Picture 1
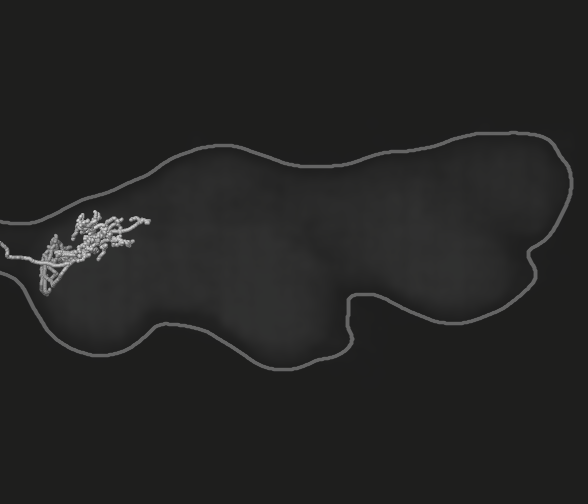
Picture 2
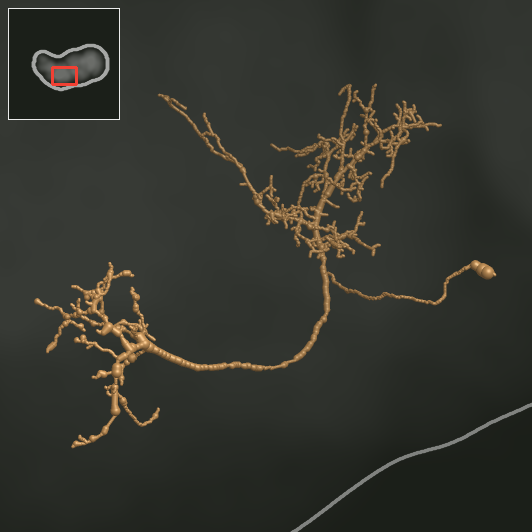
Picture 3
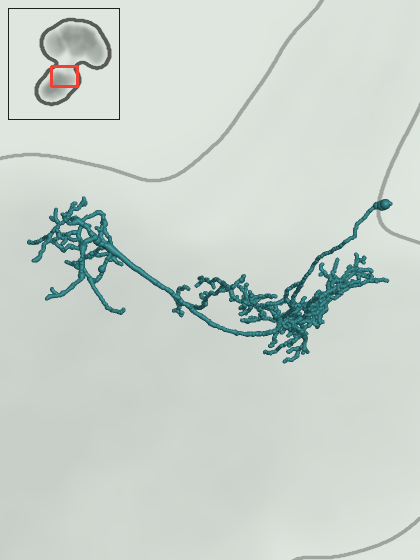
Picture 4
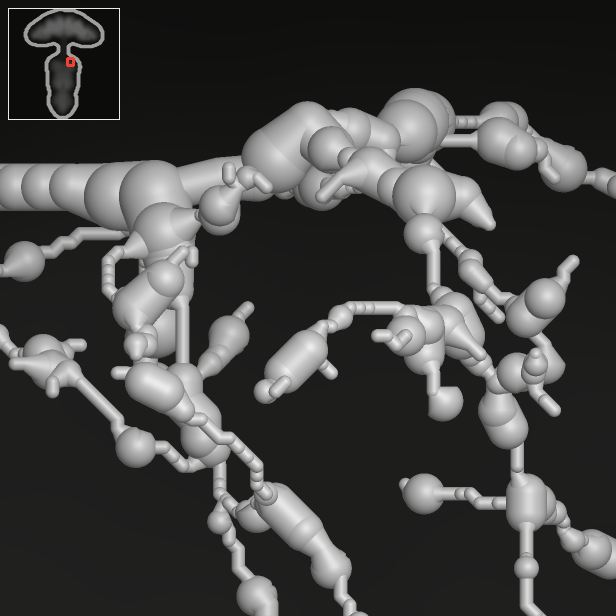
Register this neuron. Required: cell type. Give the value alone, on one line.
IN01A038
